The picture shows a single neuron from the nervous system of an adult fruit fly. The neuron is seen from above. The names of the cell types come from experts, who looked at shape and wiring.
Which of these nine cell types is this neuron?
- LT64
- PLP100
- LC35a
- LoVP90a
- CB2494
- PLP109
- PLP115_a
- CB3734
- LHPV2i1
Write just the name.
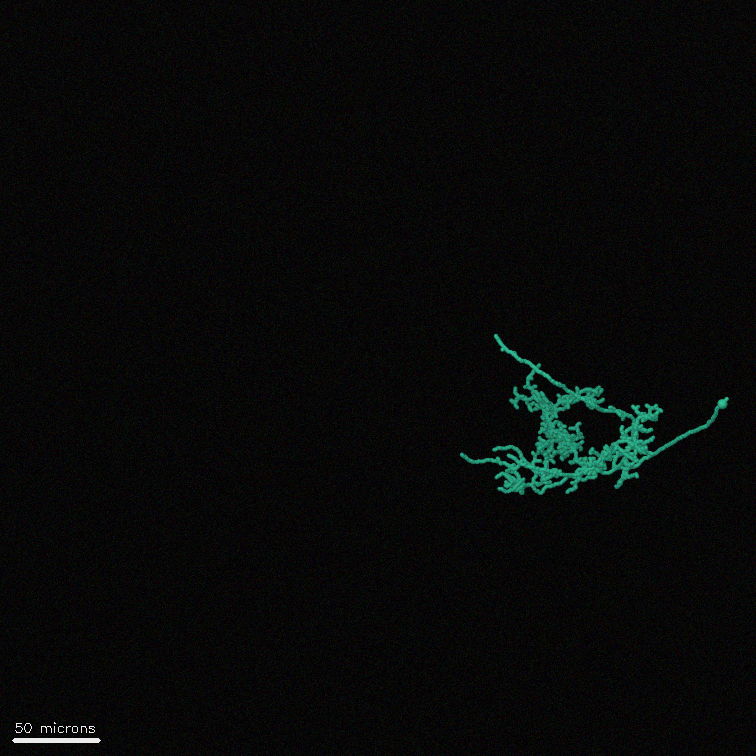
LHPV2i1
